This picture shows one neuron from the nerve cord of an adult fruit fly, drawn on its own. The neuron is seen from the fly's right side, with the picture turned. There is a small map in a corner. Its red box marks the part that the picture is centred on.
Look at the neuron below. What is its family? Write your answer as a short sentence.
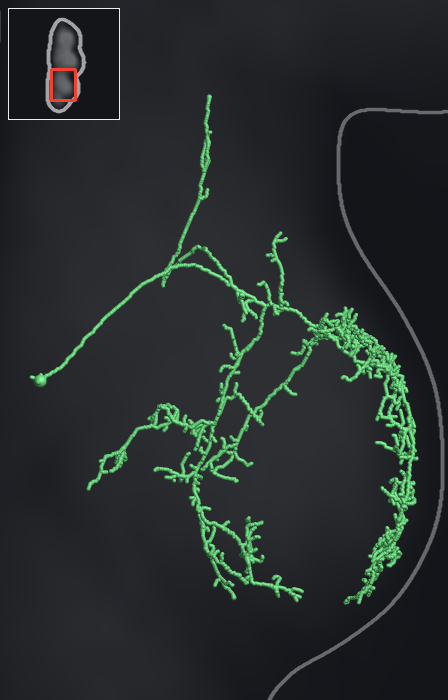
The family is hemilineage 23B.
